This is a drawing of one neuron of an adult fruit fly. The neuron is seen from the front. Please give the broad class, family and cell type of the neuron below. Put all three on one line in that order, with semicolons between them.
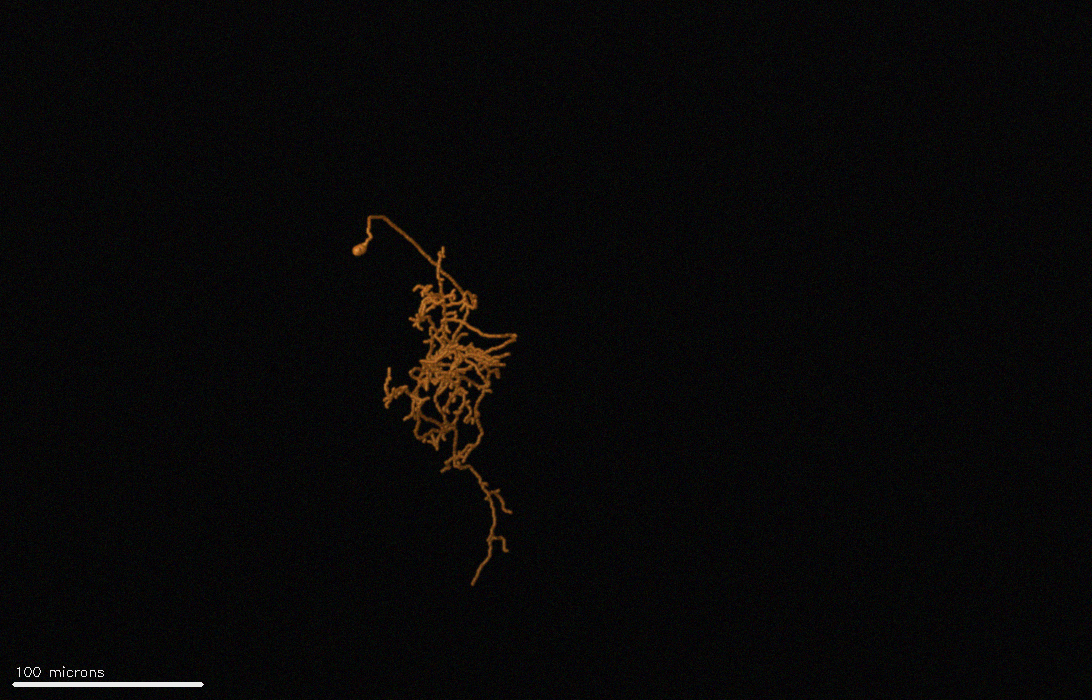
central-brain intrinsic neuron; hemilineage AOTUv1_ventral; LAL021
